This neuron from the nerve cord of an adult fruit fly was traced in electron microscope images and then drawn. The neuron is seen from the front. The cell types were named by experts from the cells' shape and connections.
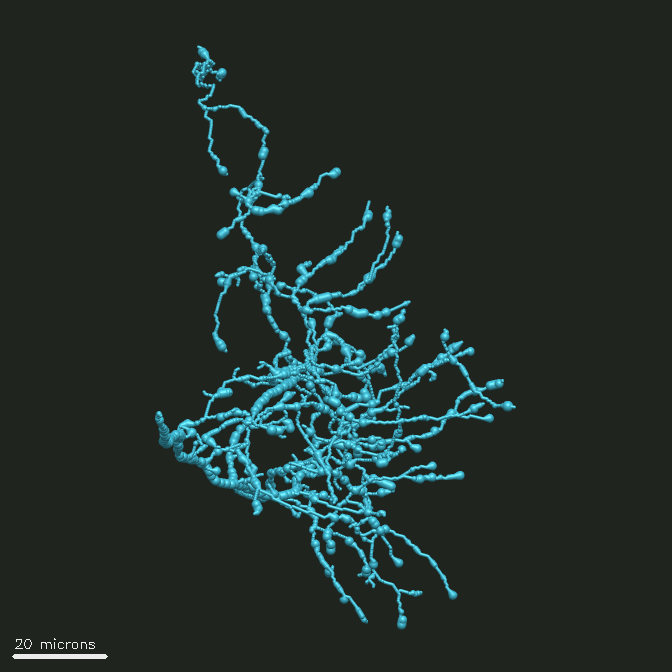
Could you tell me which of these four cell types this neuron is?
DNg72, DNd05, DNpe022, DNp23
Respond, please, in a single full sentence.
In terms of cell type, the neuron is DNd05.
